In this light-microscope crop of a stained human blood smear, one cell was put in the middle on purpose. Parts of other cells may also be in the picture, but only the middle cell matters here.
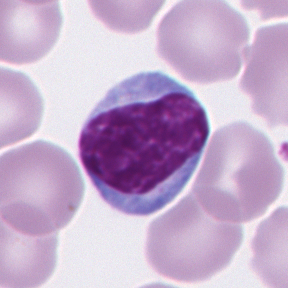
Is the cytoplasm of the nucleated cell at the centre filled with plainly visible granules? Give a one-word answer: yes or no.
No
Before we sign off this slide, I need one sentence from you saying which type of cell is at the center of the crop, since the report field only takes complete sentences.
Present in the middle of the crop is a typical lymphocyte.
